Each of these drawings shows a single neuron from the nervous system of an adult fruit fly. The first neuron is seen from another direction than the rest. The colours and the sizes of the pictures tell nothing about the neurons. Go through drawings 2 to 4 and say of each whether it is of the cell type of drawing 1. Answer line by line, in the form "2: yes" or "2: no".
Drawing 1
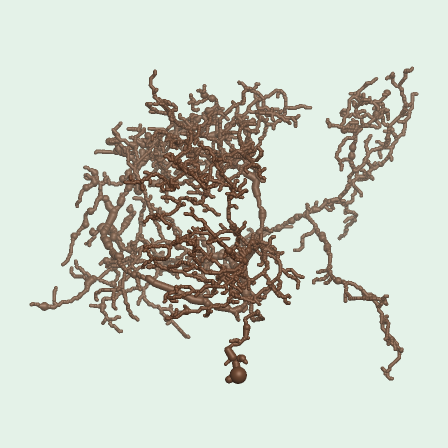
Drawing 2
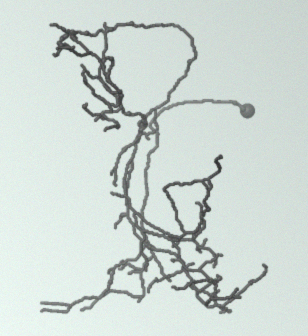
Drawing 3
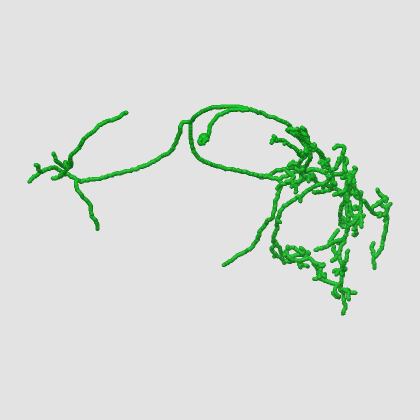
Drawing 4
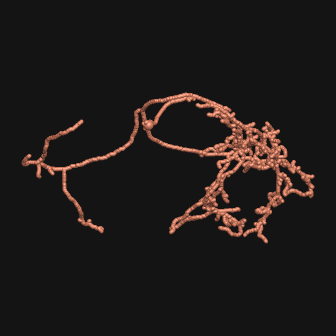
2: no
3: no
4: no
